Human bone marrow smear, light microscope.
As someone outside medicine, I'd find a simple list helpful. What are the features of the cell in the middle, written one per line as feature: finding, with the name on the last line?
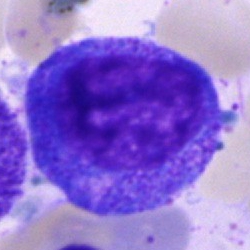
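Outline: roughly round, smooth edge
Cytoplasm: deep blue
Granules: fine, purple-red, scattered through the cytoplasm
Vacuoles: none clearly seen
Name: promyelocyte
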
